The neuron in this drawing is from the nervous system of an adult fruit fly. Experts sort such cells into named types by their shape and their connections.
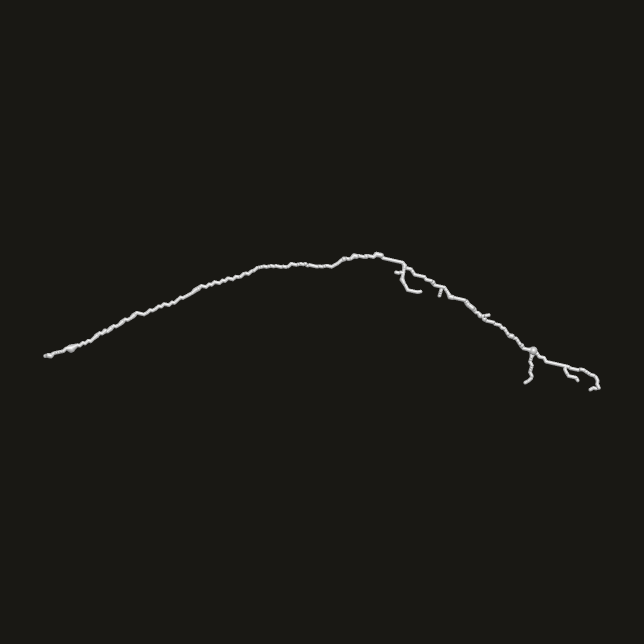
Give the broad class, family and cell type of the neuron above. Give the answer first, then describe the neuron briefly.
It is a sensory neuron entering the nerve cord. The name of its family is class gustatory. Its cell type is LgLG2. No cell body is drawn. There are a dozen or fewer branch ends.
